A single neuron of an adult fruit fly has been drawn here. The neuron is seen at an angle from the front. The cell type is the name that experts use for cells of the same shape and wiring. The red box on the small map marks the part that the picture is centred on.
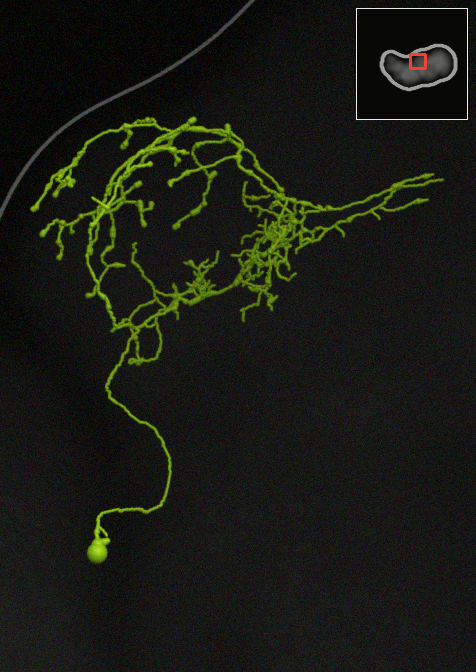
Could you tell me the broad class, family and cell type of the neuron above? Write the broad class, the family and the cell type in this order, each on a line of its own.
central-brain intrinsic neuron
hemilineage LHa3
LHAV3o1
